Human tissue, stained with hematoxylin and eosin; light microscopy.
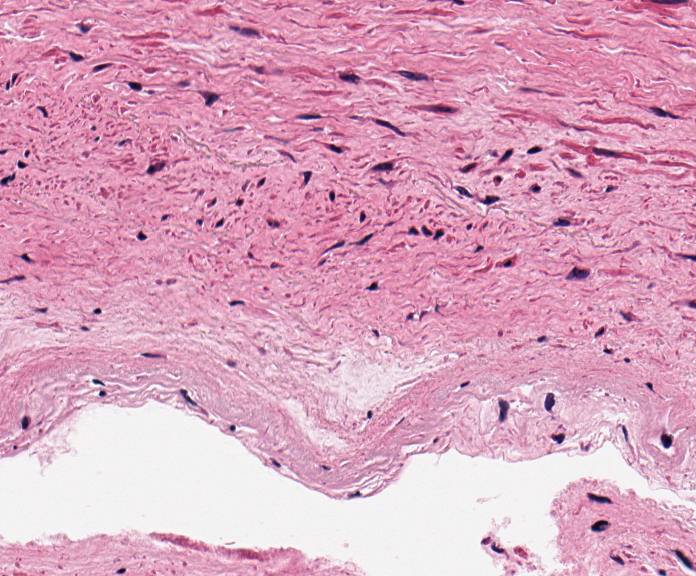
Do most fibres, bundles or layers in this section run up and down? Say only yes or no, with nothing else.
No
